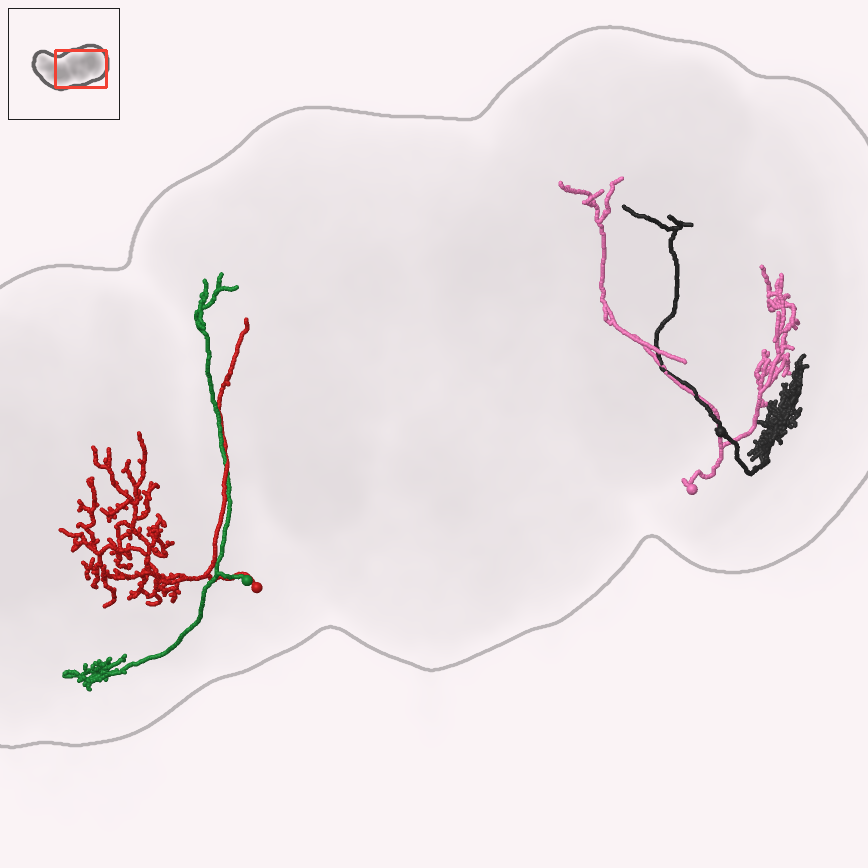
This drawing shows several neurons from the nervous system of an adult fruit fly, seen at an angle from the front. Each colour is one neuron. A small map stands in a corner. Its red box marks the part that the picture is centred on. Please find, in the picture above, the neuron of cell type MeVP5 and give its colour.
pink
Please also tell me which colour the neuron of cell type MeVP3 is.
black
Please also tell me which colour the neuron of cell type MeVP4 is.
red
